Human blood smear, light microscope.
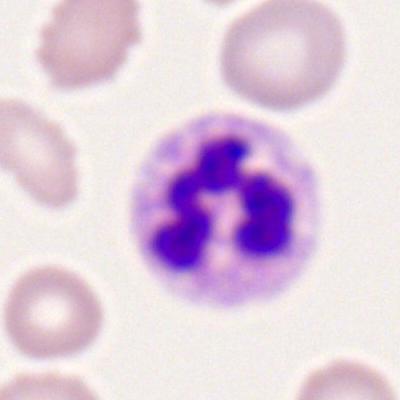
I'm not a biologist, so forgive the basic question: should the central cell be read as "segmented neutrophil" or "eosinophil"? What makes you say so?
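This is a segmented neutrophil. First point, the granules: the cytoplasm holds fine, faint pinkish granules.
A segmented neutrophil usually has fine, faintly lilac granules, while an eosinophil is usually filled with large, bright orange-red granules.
Second point, the nucleus: it is divided into several separate lobes.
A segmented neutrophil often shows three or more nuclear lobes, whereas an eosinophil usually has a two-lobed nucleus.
Remaining points, simply noted: the chromatin is dense and stains dark purple, and the cytoplasm is plentiful and pale pinkish-lilac.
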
